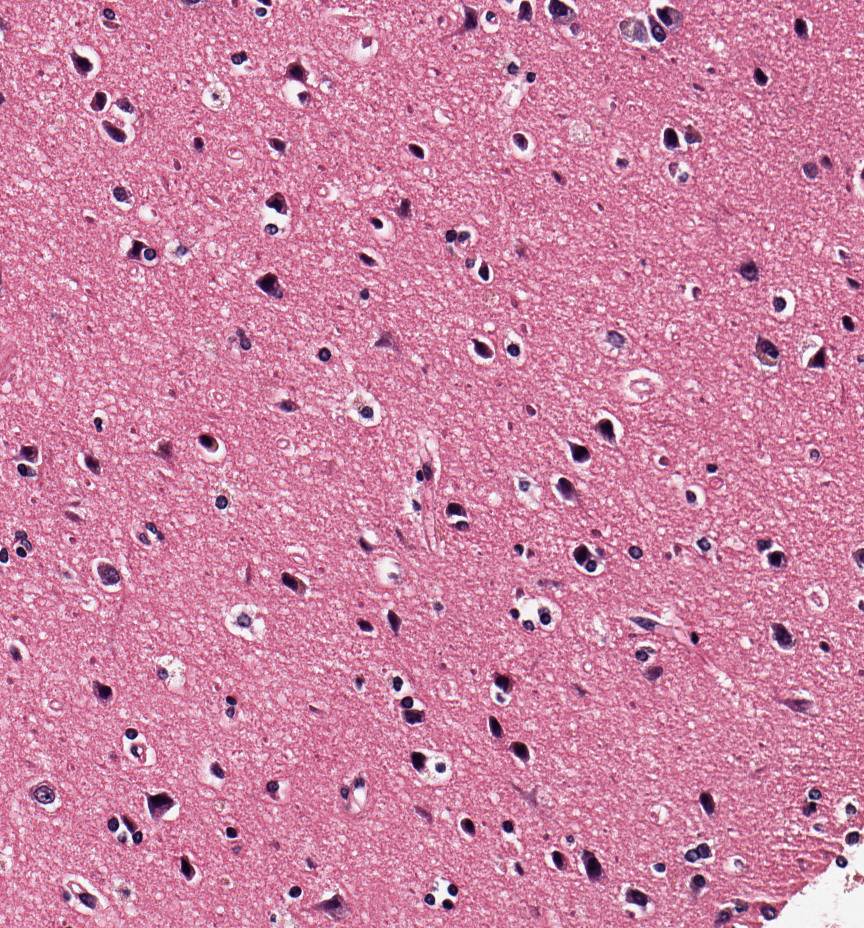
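Cerebral cortex in haematoxylin and eosin: the whole field is a uniform pink, finely granular fibrillary background, with cells scattered singly through it and no organised units. Here and there you'll spot larger cells with dark, angular, triangular outlines. A thin capillary runs roughly vertically through the middle. There's no epithelium, no glands and no fat.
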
